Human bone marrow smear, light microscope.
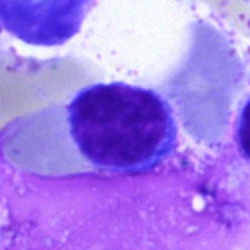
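Lymphocyte in a stained bone marrow smear. Its outline is rounded and smooth, with no surface projections. Dark purple chromatin is coarsely clumped in patches. A scant, thin blue rim of cytoplasm, clearest along the lower right edge, shows no granules.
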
